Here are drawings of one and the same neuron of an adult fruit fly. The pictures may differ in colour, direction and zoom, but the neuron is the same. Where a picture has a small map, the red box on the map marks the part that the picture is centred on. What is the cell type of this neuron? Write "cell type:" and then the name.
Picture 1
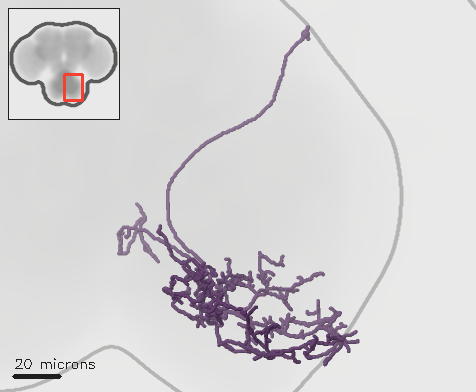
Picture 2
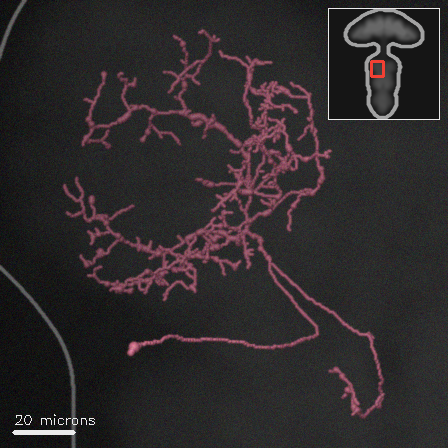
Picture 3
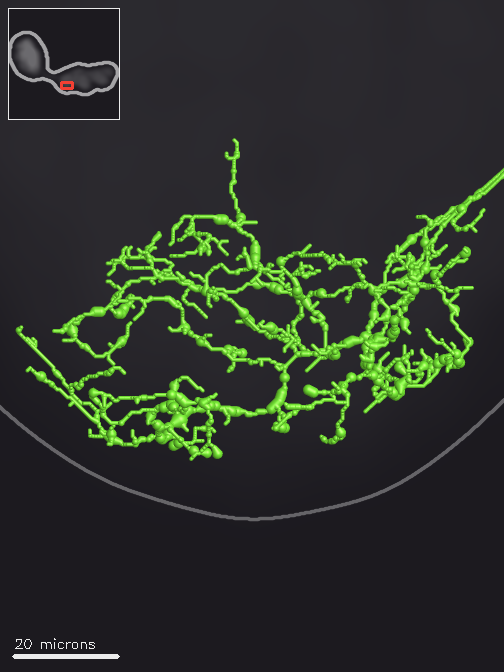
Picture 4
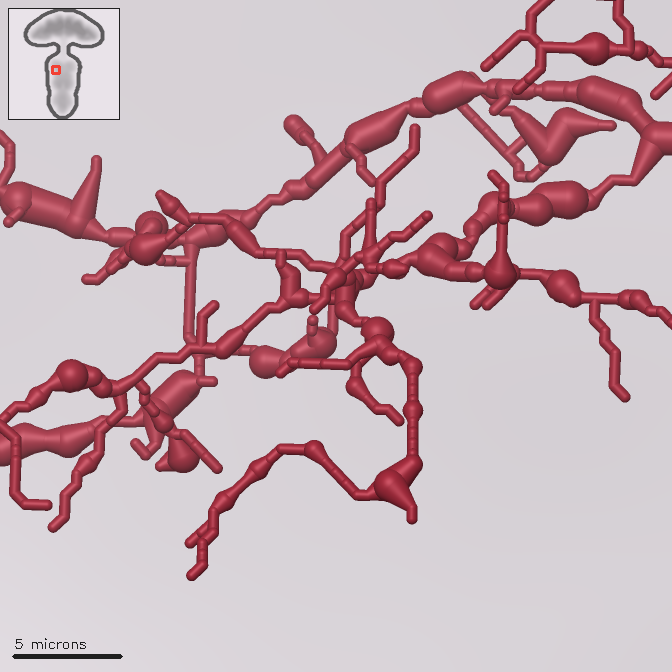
cell type: IN23B020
